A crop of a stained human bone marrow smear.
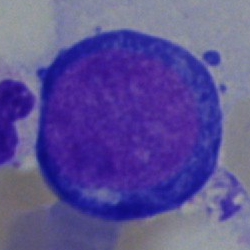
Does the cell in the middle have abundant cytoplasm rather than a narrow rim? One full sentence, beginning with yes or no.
No, in this cell the cytoplasm is scant.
